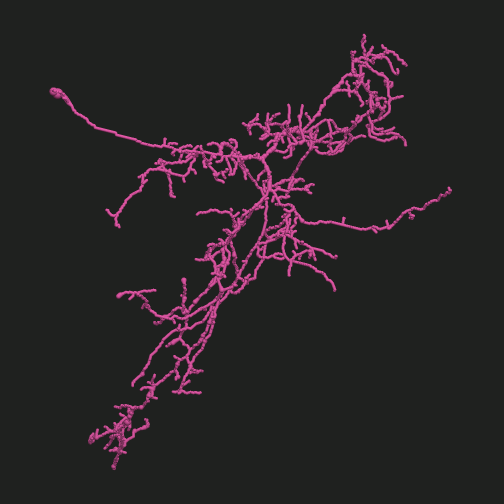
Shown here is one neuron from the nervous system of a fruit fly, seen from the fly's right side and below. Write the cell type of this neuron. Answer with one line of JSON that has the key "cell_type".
{"cell_type": "PVLP210m"}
